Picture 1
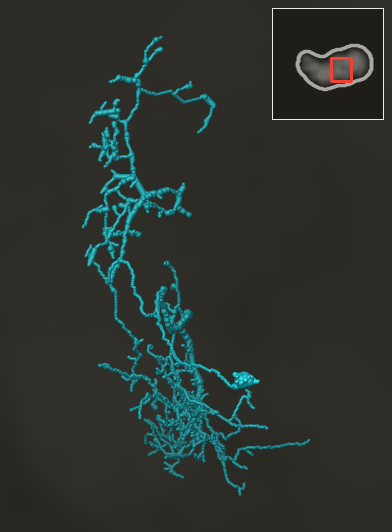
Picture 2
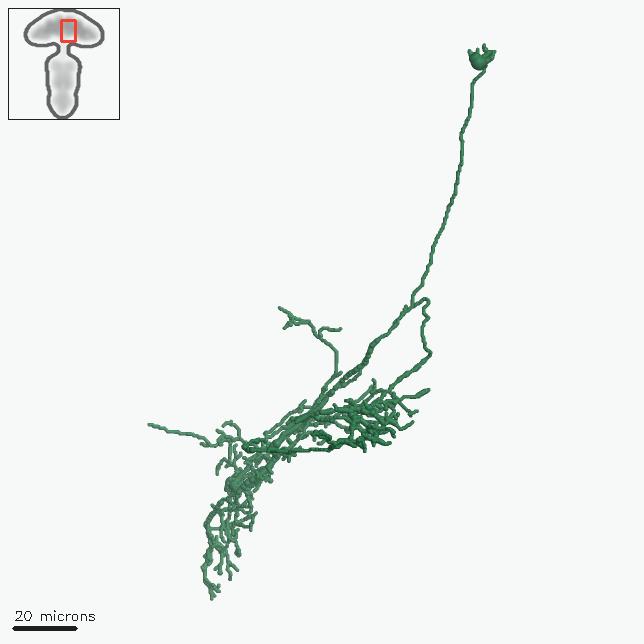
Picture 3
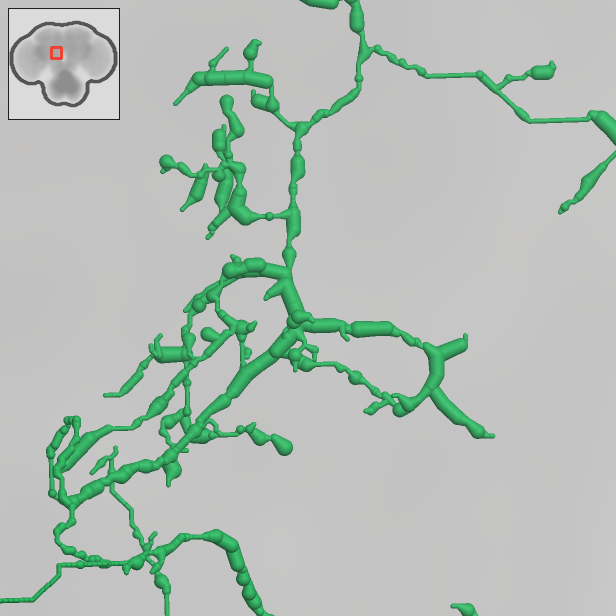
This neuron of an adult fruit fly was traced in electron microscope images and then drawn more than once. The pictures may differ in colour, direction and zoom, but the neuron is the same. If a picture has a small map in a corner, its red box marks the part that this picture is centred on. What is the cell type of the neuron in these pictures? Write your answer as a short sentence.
The cell type is PS053.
